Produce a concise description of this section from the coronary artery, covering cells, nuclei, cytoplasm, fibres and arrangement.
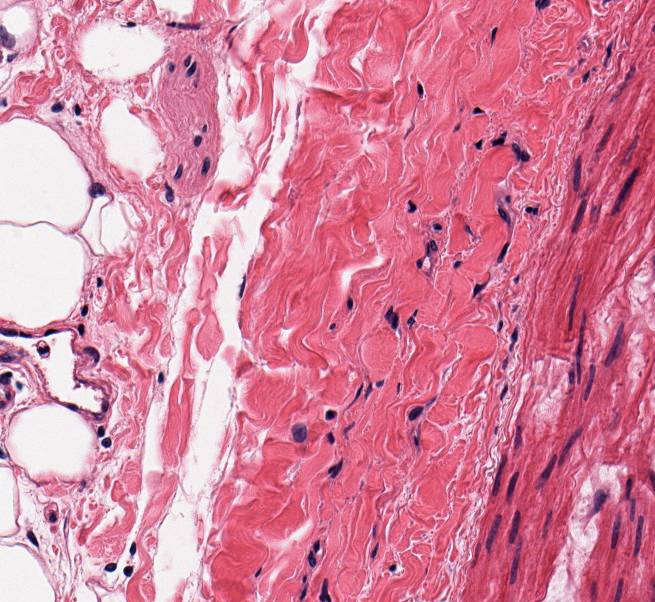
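Left to right, the field runs from fat through dense collagen to smooth muscle at the right edge. Thick, wavy, strongly eosinophilic collagen bundles fill the middle, with small dark flattened fibroblast nuclei sparse between them. The smooth muscle cells have elongated cigar-shaped nuclei lying parallel.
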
